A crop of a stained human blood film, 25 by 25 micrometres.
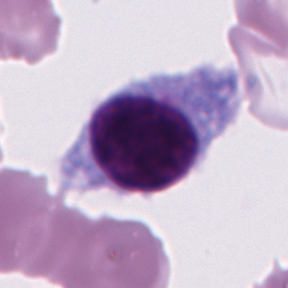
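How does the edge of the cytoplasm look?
Ragged, not smooth, and the cytoplasm has a fine bluish speckling throughout.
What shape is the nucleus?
Round to slightly oval, about 9 micrometres across, without indentation or lobes, its chromatin dark purple and densely condensed.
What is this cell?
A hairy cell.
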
